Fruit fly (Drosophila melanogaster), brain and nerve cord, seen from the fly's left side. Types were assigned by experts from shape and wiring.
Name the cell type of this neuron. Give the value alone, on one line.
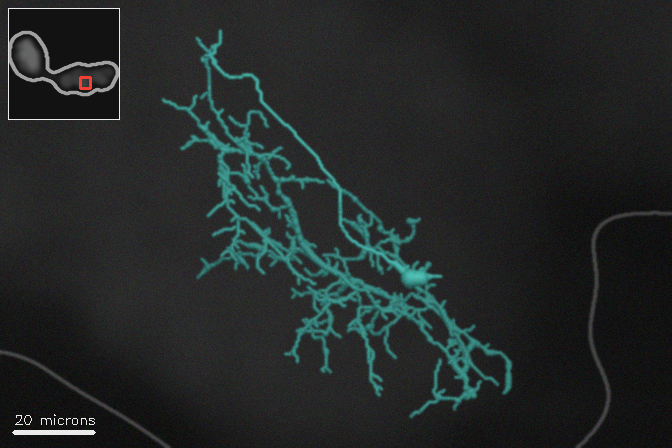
IN12B026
